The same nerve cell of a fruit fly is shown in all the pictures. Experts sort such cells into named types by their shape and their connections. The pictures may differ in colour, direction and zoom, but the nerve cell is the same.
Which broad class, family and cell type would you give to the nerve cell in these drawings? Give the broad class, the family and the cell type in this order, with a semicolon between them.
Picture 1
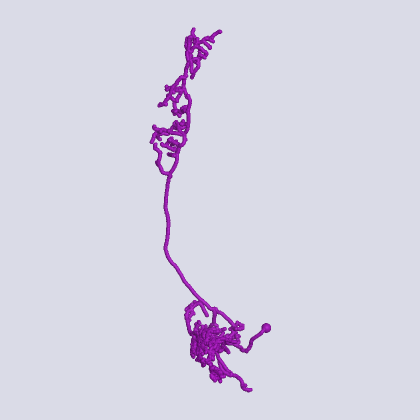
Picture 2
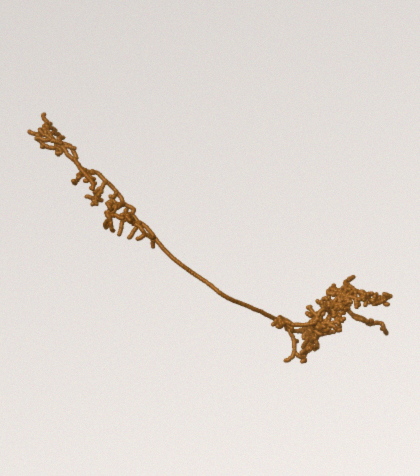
descending neuron; hemilineage PSp2; DNp38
